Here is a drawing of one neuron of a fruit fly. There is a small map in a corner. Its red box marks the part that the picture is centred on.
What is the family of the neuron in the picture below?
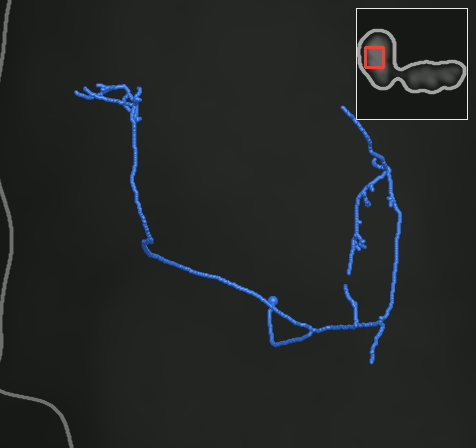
hemilineage SLPa&l1_lateral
